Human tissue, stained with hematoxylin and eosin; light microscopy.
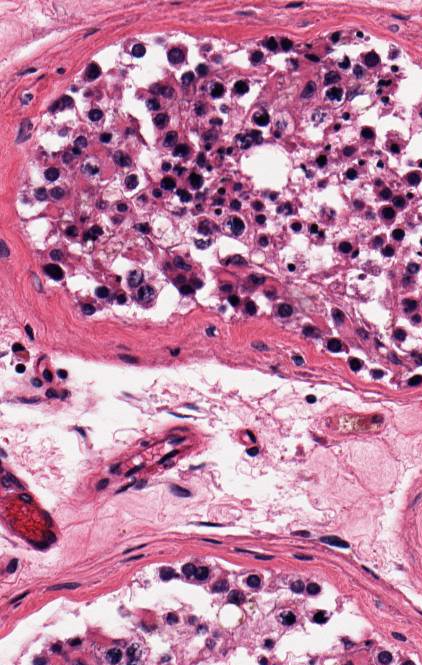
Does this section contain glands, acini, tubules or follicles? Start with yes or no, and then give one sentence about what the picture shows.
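Yes. Each tubule is bounded by a thick band of pink fibrous tissue containing flattened elongated nuclei.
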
